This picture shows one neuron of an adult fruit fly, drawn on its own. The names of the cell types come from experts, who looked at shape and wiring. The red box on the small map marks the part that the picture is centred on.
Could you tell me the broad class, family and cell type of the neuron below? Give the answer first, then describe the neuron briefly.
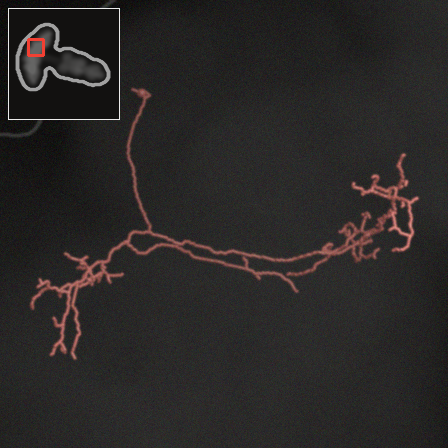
It is a central-brain intrinsic neuron. The family is hemilineage LALa1_posterior. It is of cell type WEDPN17_a1. It is in the brain and does not reach the nerve cord. The picture shows dozens of branch ends.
